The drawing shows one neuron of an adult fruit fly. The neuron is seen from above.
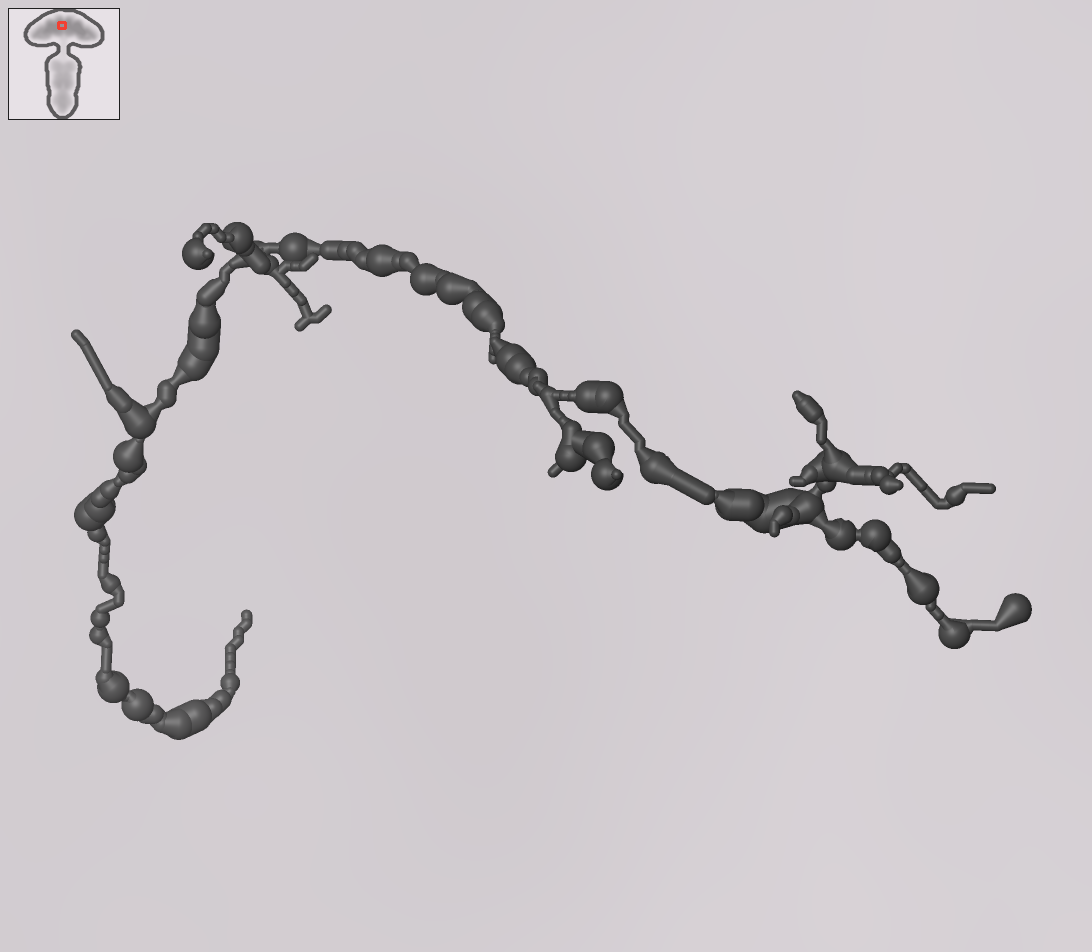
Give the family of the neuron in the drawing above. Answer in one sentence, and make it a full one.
In family class mechanosensory, this neuron is included.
